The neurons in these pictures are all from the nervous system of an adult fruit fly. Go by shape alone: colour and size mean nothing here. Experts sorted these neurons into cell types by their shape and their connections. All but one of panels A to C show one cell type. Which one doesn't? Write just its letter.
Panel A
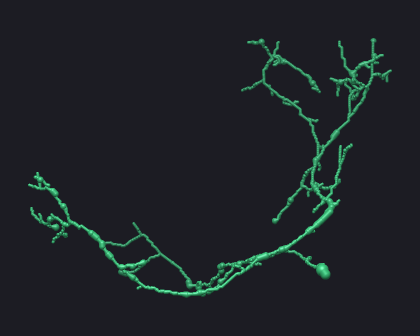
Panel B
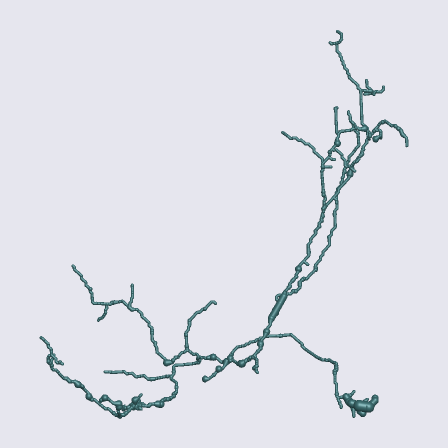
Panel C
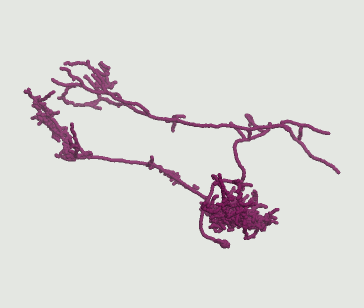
C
